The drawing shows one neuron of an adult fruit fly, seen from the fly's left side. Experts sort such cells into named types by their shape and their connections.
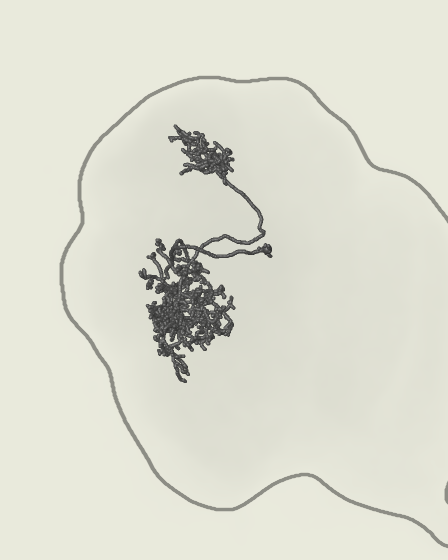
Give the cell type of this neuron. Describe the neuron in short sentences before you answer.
As drawn here it is taller than it is wide. It is a central-brain intrinsic neuron. Its cell type is SMP554.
